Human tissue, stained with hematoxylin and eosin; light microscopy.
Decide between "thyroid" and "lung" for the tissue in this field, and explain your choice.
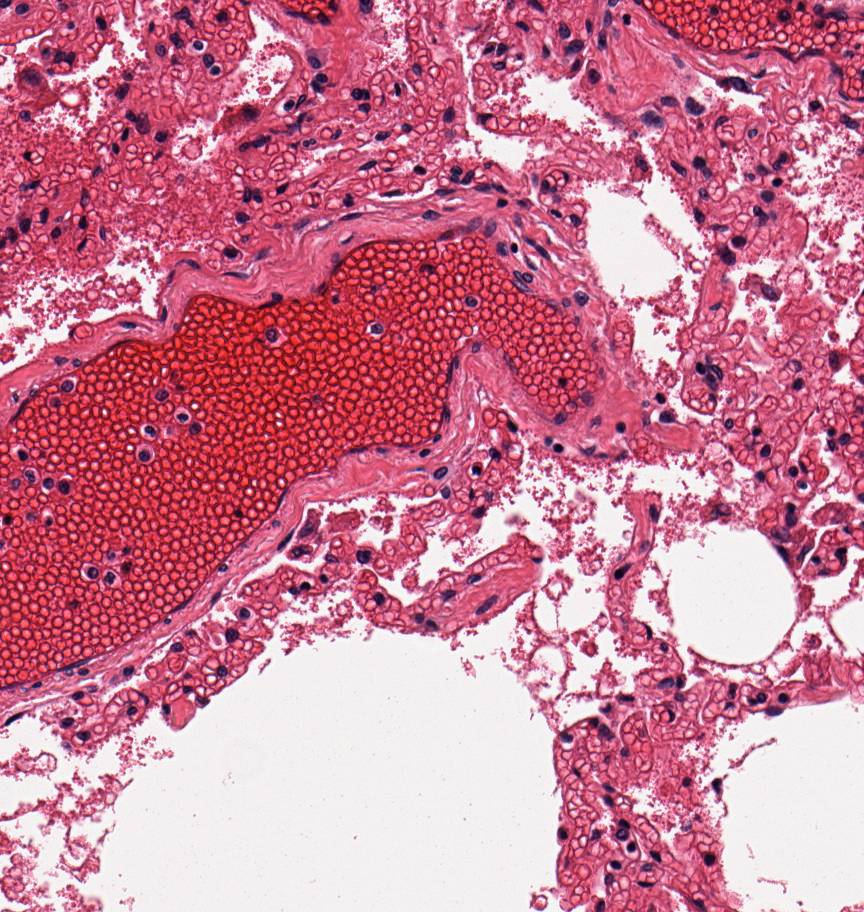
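That's lung. What decides it is the tissue around the large vessel, which forms thin branching septa outlining open spaces.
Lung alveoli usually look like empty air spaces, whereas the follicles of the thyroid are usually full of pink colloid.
The septa are crowded with red blood cells, giving a mottled red texture. The vessel's wall is a narrow band of pink fibrous tissue with sparse flattened nuclei, and a few scattered nucleated white cells lie among the red cells in its left part.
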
